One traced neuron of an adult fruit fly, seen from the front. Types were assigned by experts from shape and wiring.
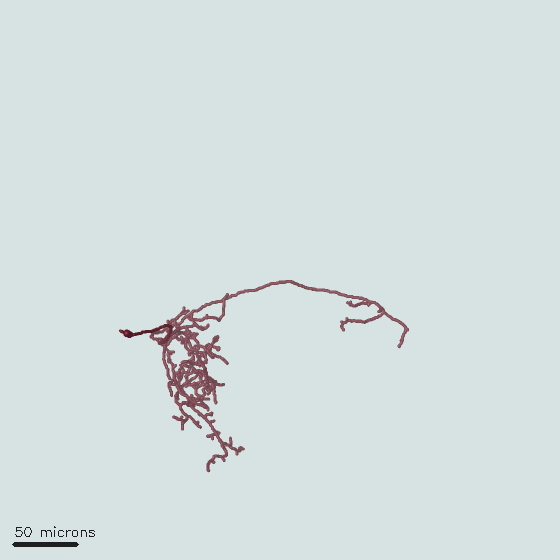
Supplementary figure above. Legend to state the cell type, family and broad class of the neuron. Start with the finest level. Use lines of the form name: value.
cell type: PS055
family: hemilineage WEDa2
broad class: central-brain intrinsic neuron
